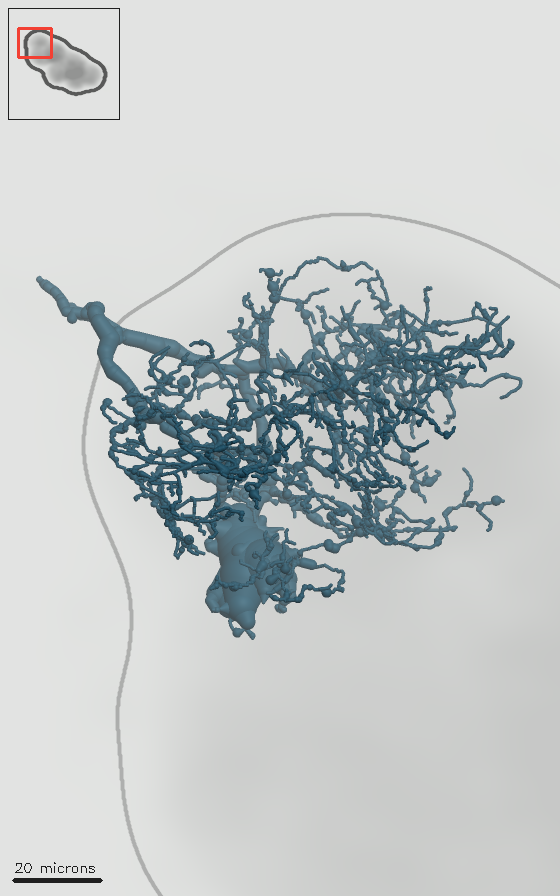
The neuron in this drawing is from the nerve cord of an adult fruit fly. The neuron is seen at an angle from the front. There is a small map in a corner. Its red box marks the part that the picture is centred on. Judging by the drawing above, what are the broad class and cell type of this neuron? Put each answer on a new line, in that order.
nerve-cord intrinsic neuron
INXXX263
